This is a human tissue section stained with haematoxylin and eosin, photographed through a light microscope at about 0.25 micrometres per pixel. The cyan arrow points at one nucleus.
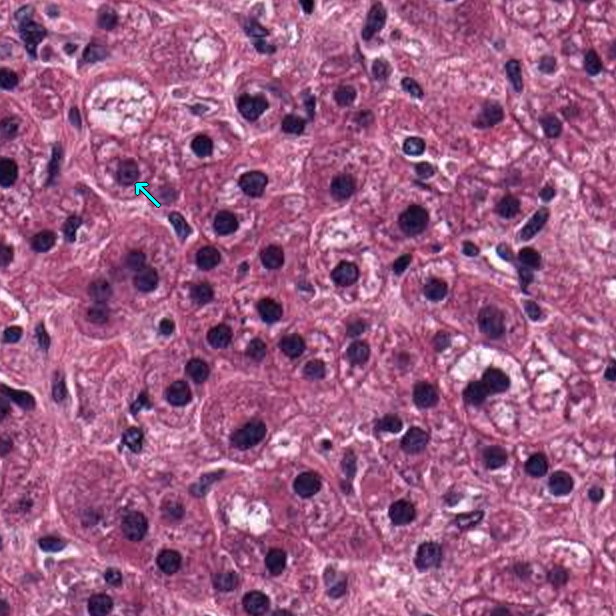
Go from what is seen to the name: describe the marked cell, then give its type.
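The nucleus is round with a smooth, sharp edge and sits near the middle of the cell. The cytoplasm is pink and finely bubbly, with small pale spaces scattered in it, especially around the nucleus. Directly above it lies a cell whose cytoplasm is pale and foamy with many clear spaces. Type of cell: adrenal cortical cell.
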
